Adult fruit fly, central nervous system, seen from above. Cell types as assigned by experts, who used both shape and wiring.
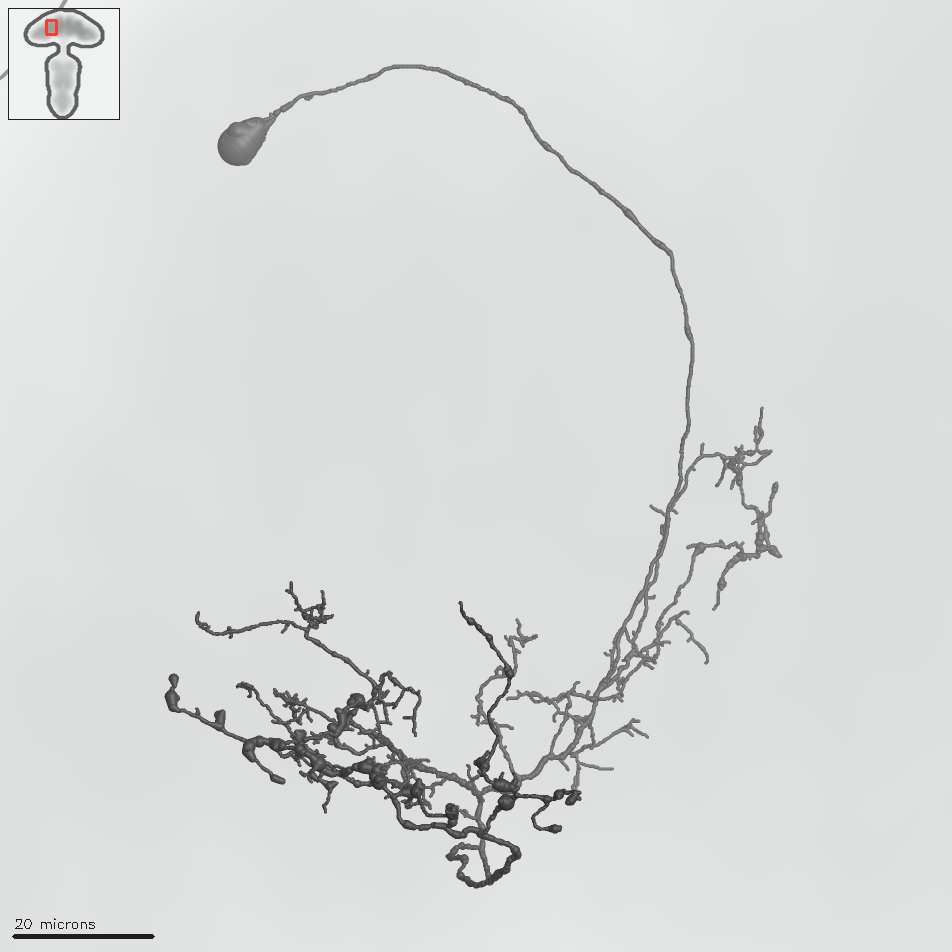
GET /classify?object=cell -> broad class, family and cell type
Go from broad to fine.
central-brain intrinsic neuron; hemilineage WEDa2; WEDPN2A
